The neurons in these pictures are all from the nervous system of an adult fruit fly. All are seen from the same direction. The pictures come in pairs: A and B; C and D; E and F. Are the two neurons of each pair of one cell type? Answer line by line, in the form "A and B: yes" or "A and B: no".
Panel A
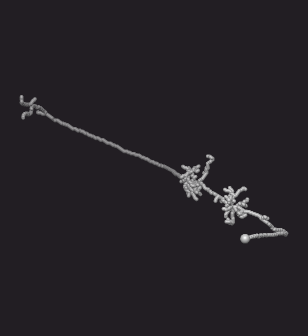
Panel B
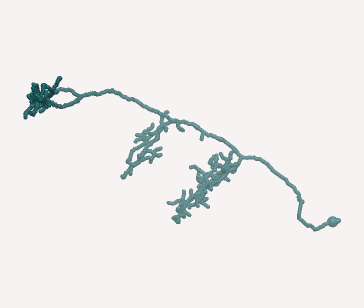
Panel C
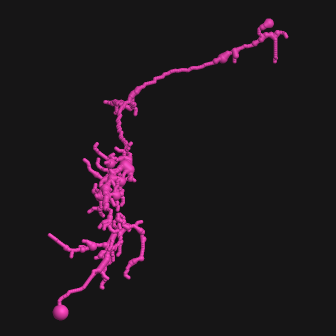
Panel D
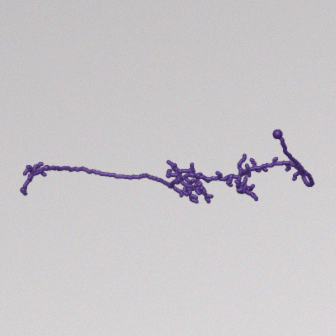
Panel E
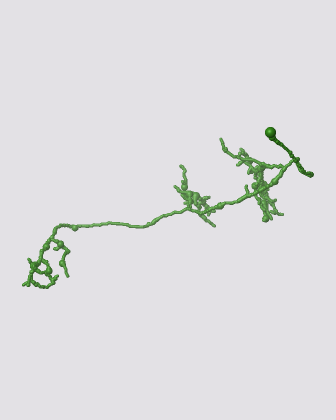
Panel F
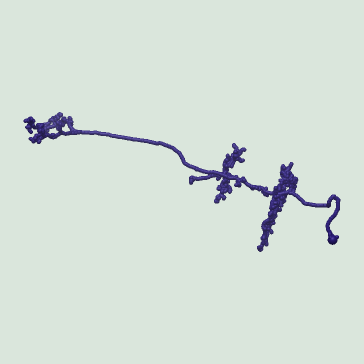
A and B: no
C and D: yes
E and F: yes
